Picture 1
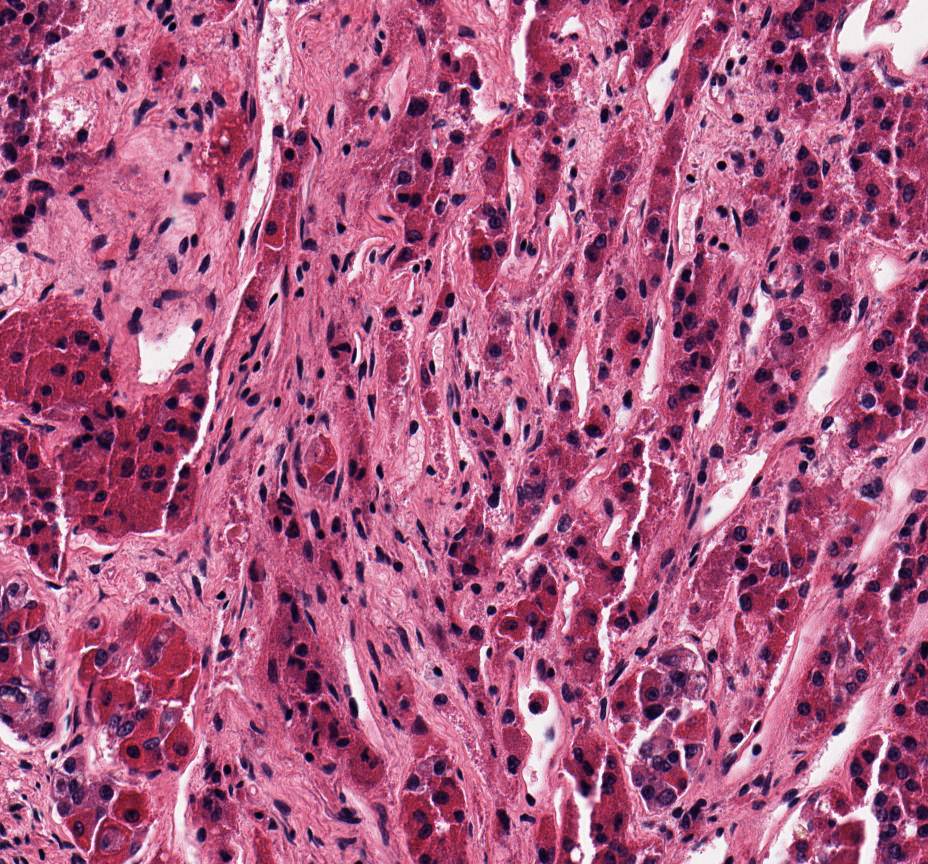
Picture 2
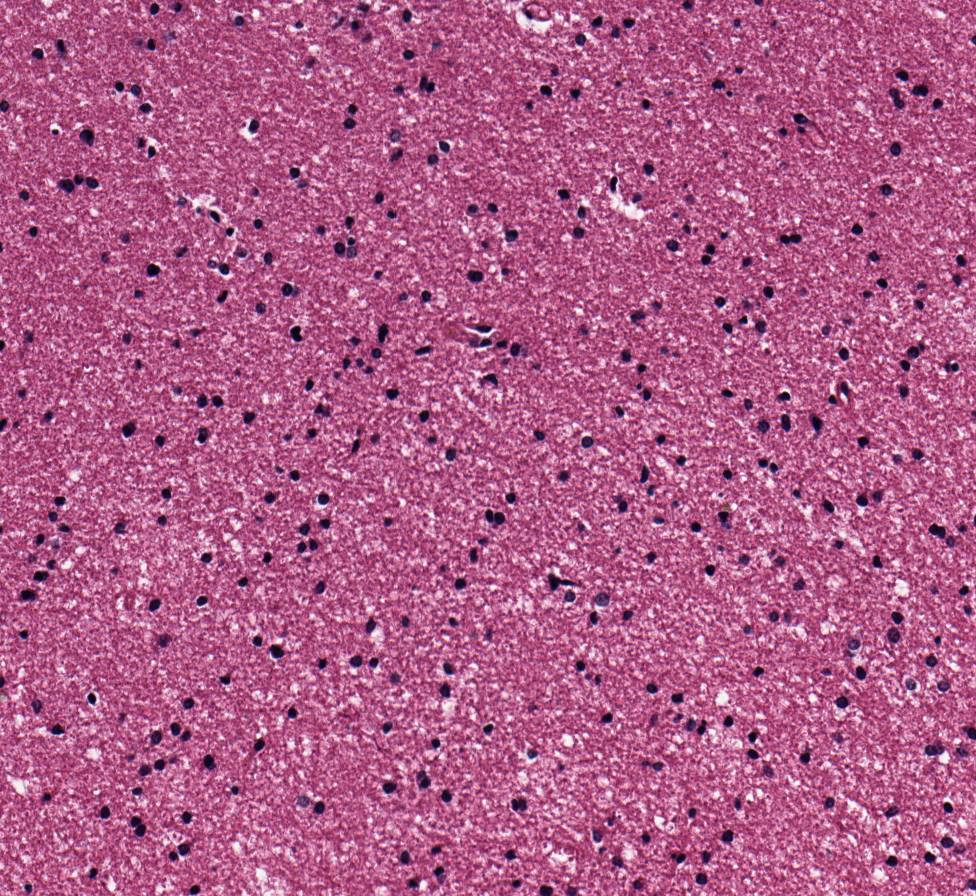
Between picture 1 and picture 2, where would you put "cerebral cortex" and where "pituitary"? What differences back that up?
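Identity first: picture 1 is pituitary, picture 2 cerebral cortex. Cells next: picture 1 has large polygonal cells with abundant deep red granular cytoplasm; picture 2 has mostly small, round, darkly stained nuclei of similar size with little or no visible cytoplasm. Arrangement: picture 1's polygonal cells form rounded nests on the left, surrounded by stroma, and no glands with central lumens; picture 2 is a uniform, finely granular pink matrix with fairly evenly scattered nuclei, without layers or discrete units. Stroma: a band of pink collagenous stroma with spindle-shaped nuclei crosses the middle of picture 1, while picture 2 has only a few thin capillaries, slit-like, such as one near the top centre.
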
